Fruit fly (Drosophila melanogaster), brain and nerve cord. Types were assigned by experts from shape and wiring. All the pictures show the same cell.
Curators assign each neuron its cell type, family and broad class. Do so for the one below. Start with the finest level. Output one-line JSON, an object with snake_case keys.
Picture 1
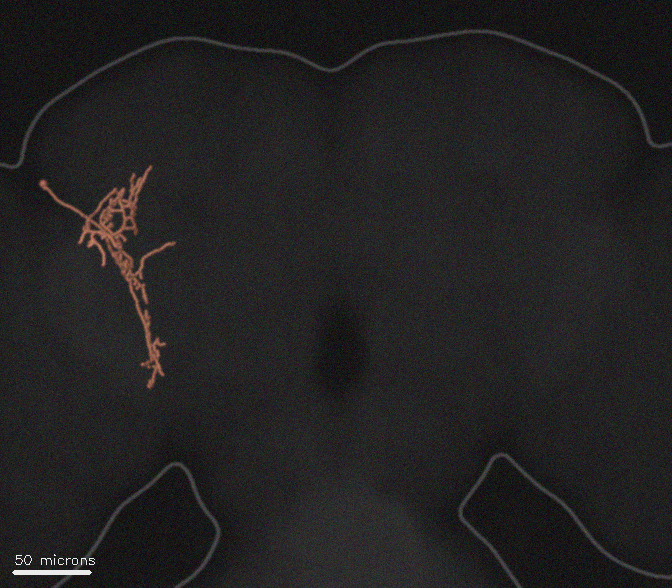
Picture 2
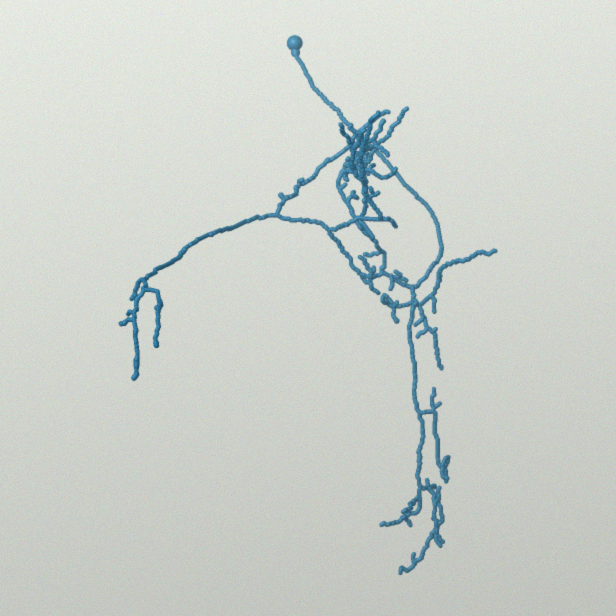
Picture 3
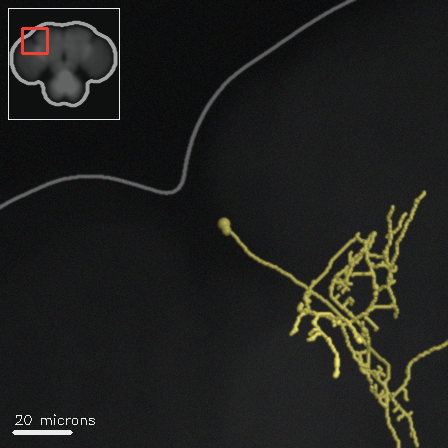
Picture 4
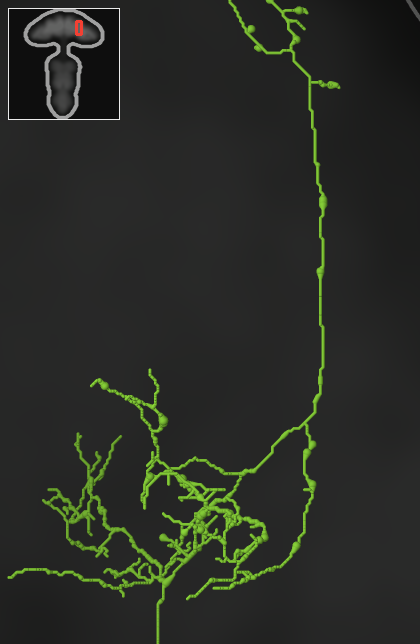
{"cell_type": "AVLP487", "family": "hemilineage VPNp&v1_posterior", "broad_class": "central-brain intrinsic neuron"}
